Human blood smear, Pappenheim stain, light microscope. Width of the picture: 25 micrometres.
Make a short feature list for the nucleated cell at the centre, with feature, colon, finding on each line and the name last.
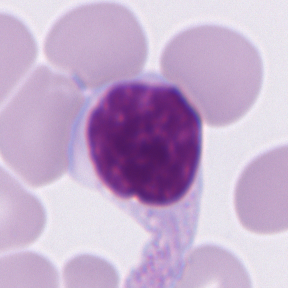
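Nucleus: round, about 10 micrometres across
Chromatin: dark purple, clumped, paler patches between clumps
Rim: thin cytoplasm along the upper and left nuclear edges
Tint: very pale cytoplasm, almost colourless, faint grey-blue
Tail texture: faint, fine mottling rather than distinct coarse granules
Identity: large granular lymphocyte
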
